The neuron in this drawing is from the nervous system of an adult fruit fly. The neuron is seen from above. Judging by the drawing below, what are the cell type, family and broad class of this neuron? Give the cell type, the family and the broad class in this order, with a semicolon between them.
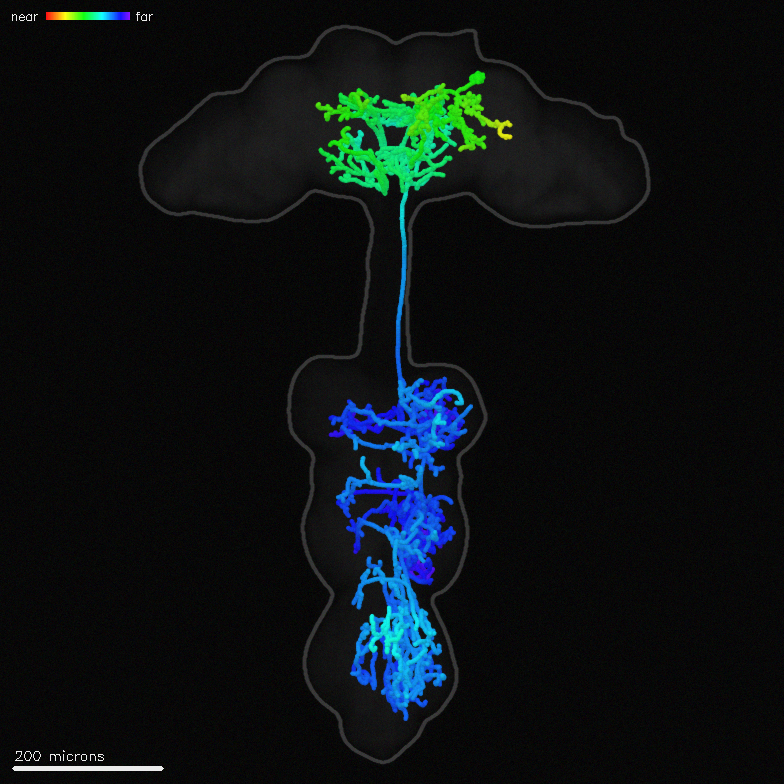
DNd02; DNd; descending neuron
